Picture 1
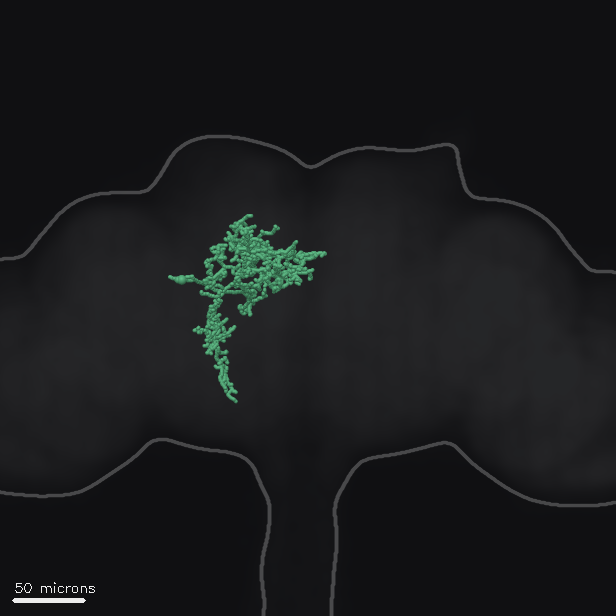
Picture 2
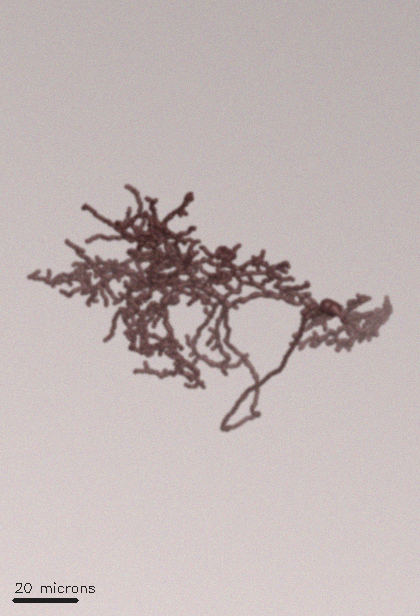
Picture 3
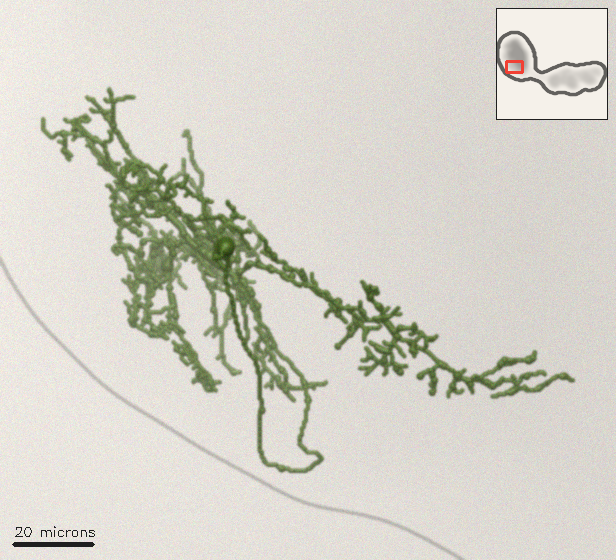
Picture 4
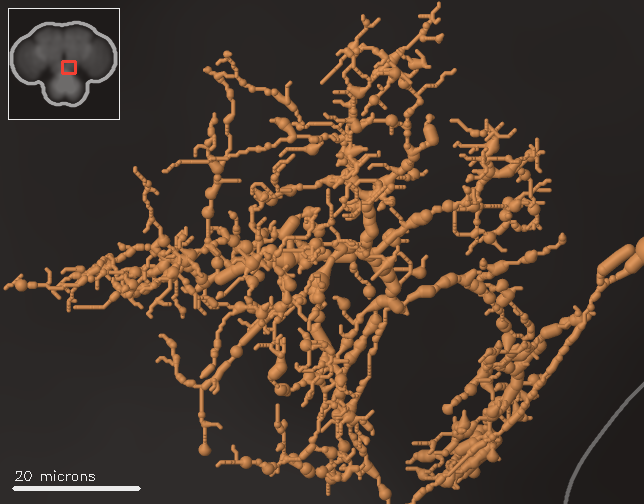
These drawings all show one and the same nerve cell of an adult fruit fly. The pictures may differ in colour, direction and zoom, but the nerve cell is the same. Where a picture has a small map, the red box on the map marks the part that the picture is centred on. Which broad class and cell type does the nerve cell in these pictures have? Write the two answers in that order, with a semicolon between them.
central-brain intrinsic neuron; GNG132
